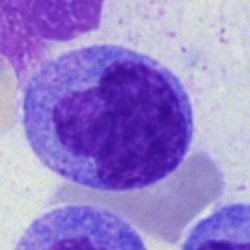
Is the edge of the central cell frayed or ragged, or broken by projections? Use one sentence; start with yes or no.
No, the cell lacks a rough edge; its outline is smooth.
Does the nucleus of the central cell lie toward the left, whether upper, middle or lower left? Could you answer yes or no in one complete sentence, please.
No, it is to the left of the nucleus that most cytoplasm lies.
